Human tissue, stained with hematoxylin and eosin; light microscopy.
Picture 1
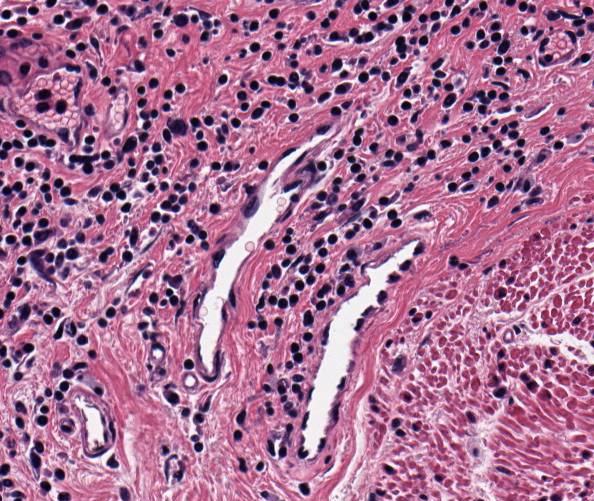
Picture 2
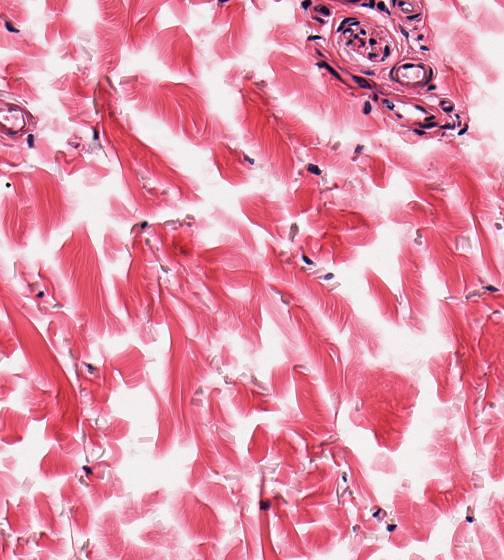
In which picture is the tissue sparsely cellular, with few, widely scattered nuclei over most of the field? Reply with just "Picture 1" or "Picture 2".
Picture 2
